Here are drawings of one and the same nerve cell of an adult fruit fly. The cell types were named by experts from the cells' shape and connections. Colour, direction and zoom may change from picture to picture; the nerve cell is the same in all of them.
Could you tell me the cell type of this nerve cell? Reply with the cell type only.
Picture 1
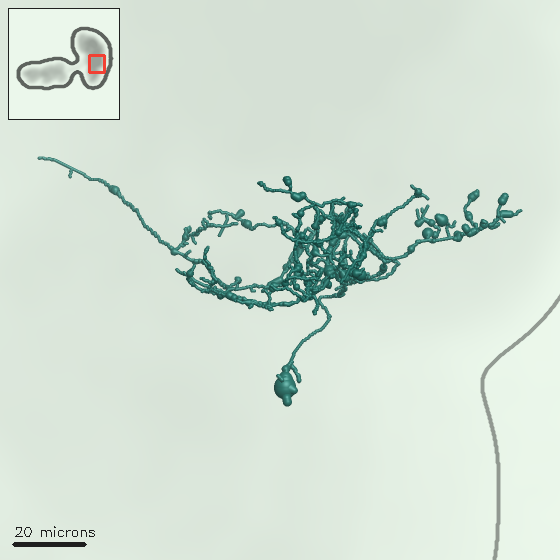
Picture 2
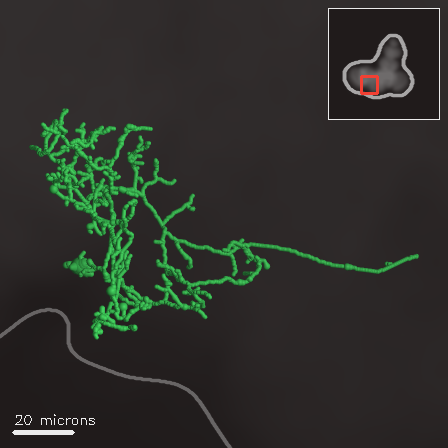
CB3552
